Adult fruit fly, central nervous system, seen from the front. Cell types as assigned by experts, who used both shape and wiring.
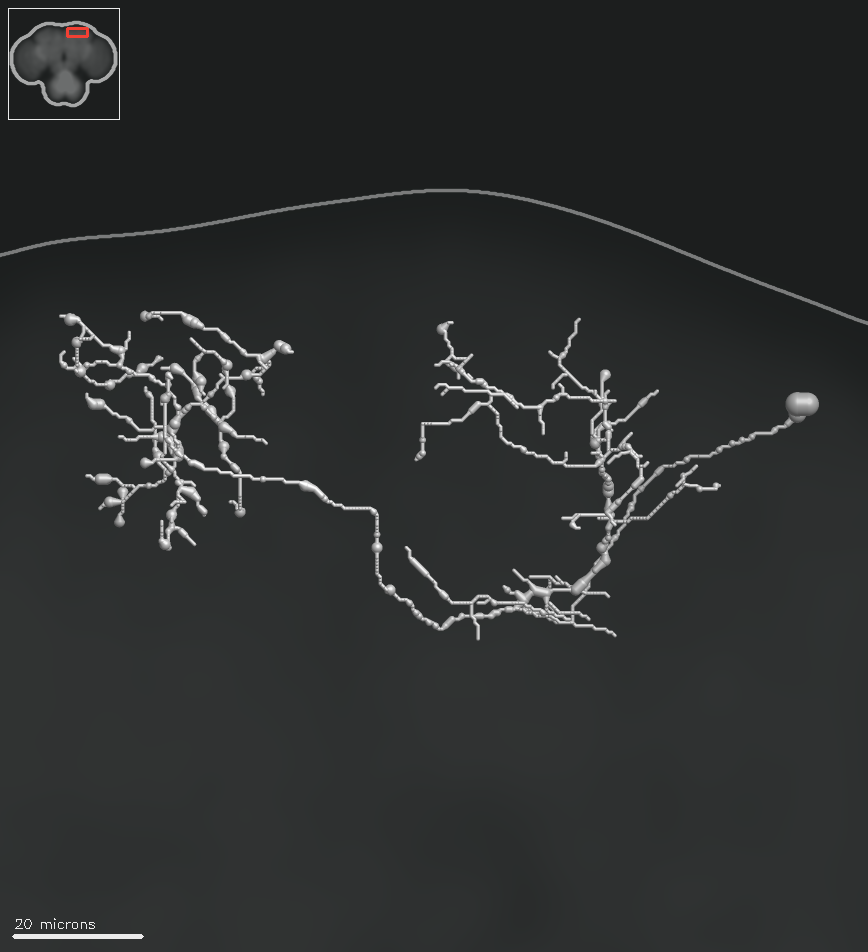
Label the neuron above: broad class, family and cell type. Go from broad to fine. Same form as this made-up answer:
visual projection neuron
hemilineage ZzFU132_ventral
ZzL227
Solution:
central-brain intrinsic neuron
hemilineage VLPd&p1_posterior
SIP047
